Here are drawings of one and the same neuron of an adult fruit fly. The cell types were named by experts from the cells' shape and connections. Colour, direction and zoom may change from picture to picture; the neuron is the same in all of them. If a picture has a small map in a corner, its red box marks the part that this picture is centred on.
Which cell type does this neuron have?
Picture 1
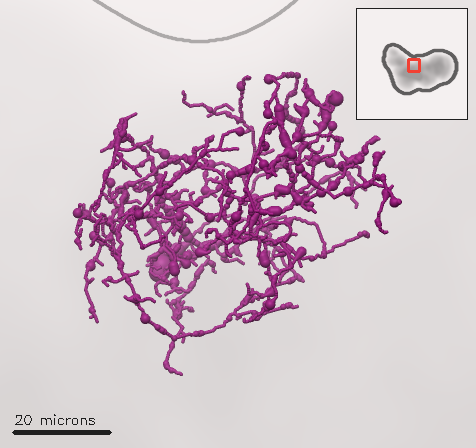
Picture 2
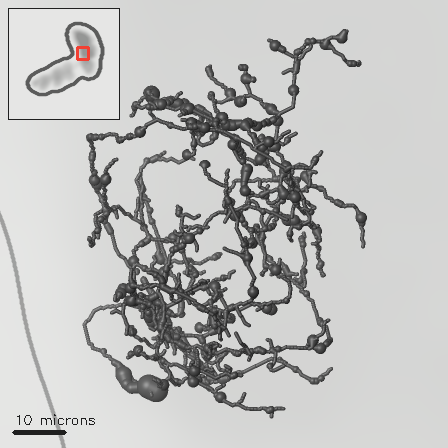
LHPV4i4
